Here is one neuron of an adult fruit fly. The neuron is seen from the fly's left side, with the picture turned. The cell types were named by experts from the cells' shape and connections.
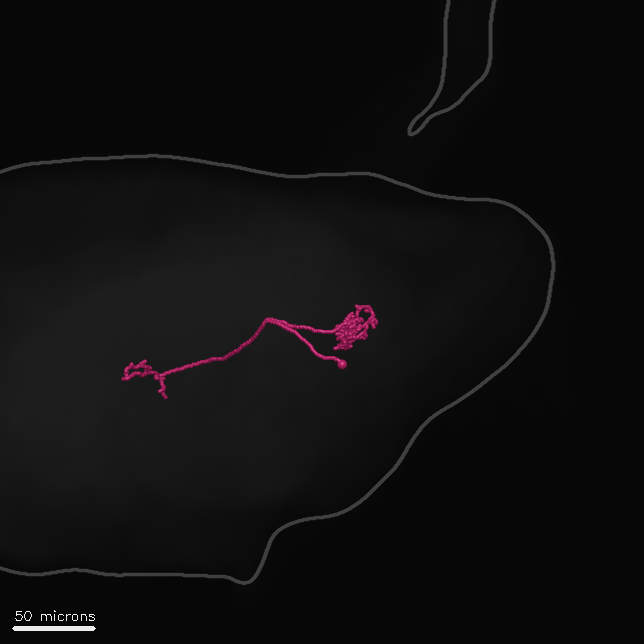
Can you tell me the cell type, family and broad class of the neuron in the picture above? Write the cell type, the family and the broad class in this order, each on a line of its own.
LC16
hemilineage VPNv2
visual projection neuron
